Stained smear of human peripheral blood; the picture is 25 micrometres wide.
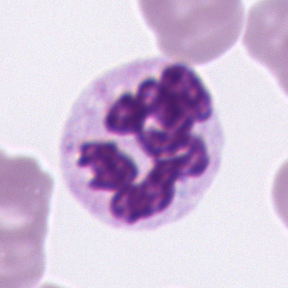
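Segmented neutrophil, the cell in the middle of the field. Its outline is round and smooth. The nucleus is divided into many separate lobes. The cytoplasm contains only fine, faint granules and shows no vacuoles.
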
